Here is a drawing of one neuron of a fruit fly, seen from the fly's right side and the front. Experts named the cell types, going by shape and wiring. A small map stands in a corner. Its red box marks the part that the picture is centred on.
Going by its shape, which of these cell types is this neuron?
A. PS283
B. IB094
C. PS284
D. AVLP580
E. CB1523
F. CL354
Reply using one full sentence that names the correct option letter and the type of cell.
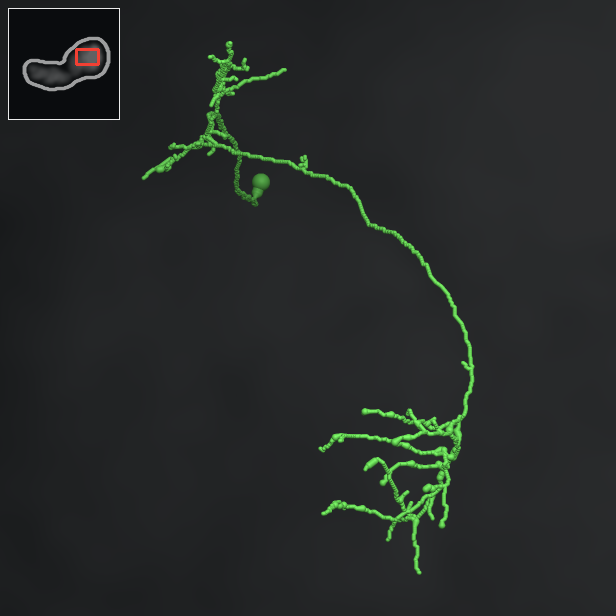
Option E, namely CB1523, is the cell type of the neuron.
